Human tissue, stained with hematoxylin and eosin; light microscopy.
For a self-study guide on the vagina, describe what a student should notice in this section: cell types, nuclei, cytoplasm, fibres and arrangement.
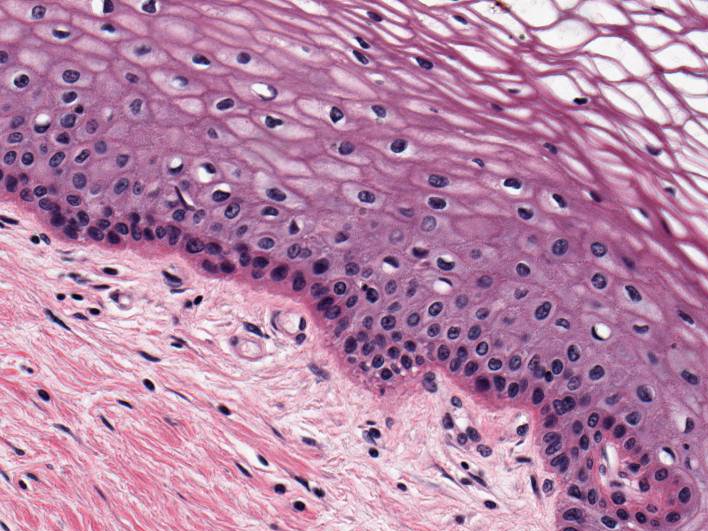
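Epithelium occupies the upper and right part, connective tissue the lower left, divided by a diagonal boundary from the left edge toward the lower right. At the epithelial base, small crowded cells with dark nuclei make a band darker than the layers above. Higher up, the epithelial cells have abundant clear, pale cytoplasm around small dark nuclei. The junction undulates gently rather than folding deeply into long ridges.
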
